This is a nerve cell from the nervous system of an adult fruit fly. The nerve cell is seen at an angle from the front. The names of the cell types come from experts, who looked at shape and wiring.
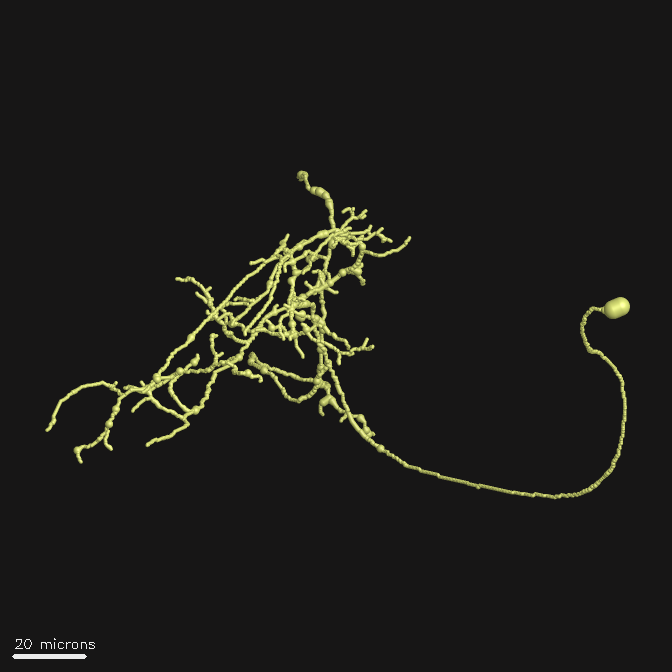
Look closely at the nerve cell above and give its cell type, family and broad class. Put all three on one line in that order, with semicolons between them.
IN01A062_a; hemilineage 01A; nerve-cord intrinsic neuron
